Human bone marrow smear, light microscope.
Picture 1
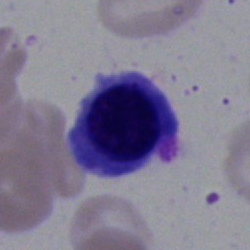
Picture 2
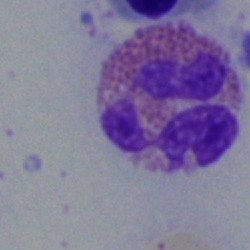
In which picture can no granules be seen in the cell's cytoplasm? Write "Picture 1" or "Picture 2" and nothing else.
Picture 1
